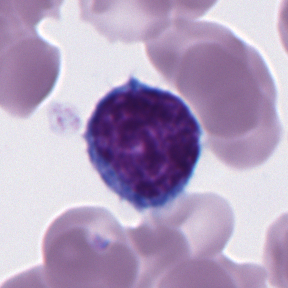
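Typical lymphocyte (central cell): roughly round in outline, with a round nucleus lacking lobes or a deep indentation. No granules are visible in the cytoplasm. A small pointed projection rises from the top edge of the cell.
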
